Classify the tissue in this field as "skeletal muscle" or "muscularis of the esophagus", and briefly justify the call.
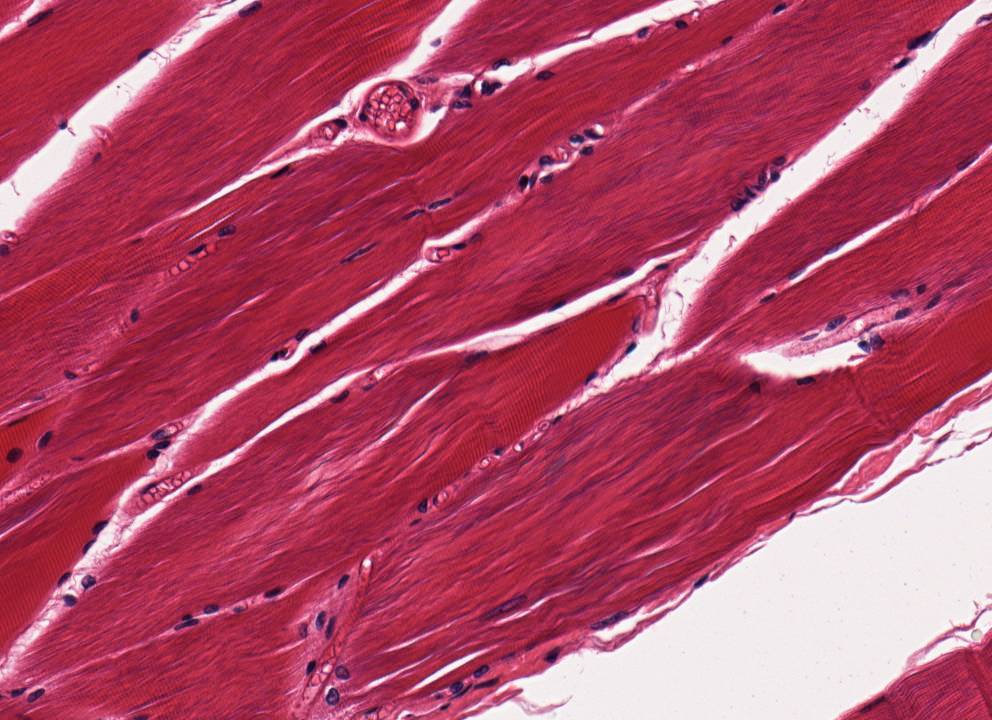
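This is skeletal muscle. Fine transverse cross-striations mark the fibres, clearest right of centre.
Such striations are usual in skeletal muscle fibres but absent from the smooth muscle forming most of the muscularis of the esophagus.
The flattened dark nuclei lie at fibre edges, not centres.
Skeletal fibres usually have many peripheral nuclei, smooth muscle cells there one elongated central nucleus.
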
